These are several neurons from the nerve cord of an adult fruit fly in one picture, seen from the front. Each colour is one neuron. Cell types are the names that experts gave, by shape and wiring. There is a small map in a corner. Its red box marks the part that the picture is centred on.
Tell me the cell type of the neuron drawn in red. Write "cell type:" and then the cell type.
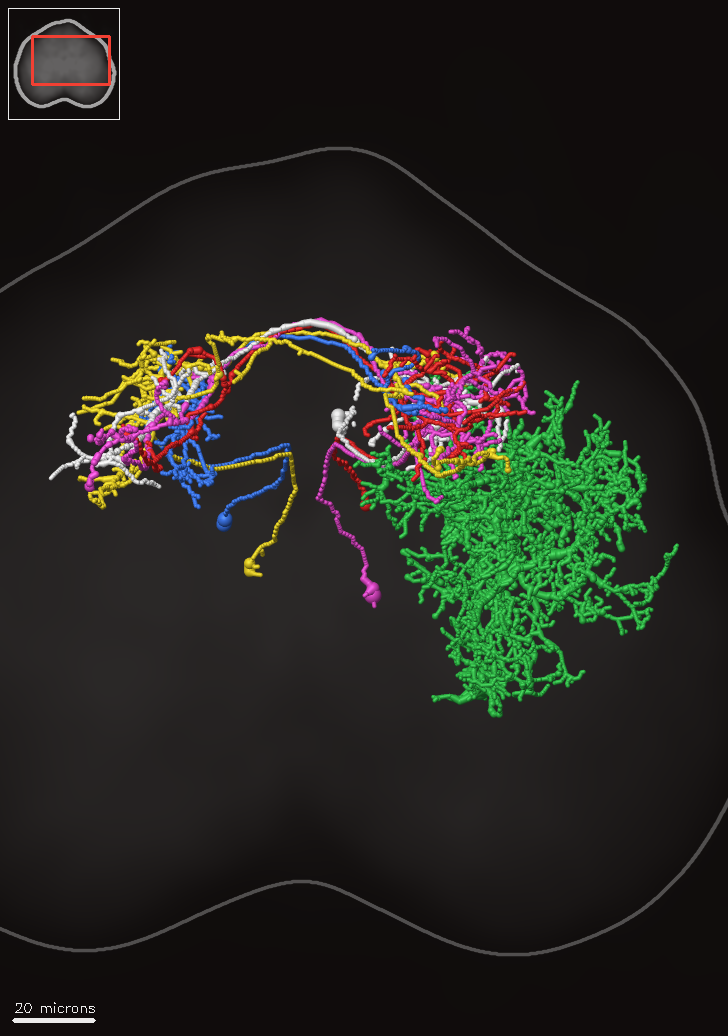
cell type: IN06A125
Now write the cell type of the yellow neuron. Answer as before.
cell type: IN06A079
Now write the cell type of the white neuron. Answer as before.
cell type: IN06A094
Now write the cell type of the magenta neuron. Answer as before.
cell type: IN06A083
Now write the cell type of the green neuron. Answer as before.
cell type: IN13A009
